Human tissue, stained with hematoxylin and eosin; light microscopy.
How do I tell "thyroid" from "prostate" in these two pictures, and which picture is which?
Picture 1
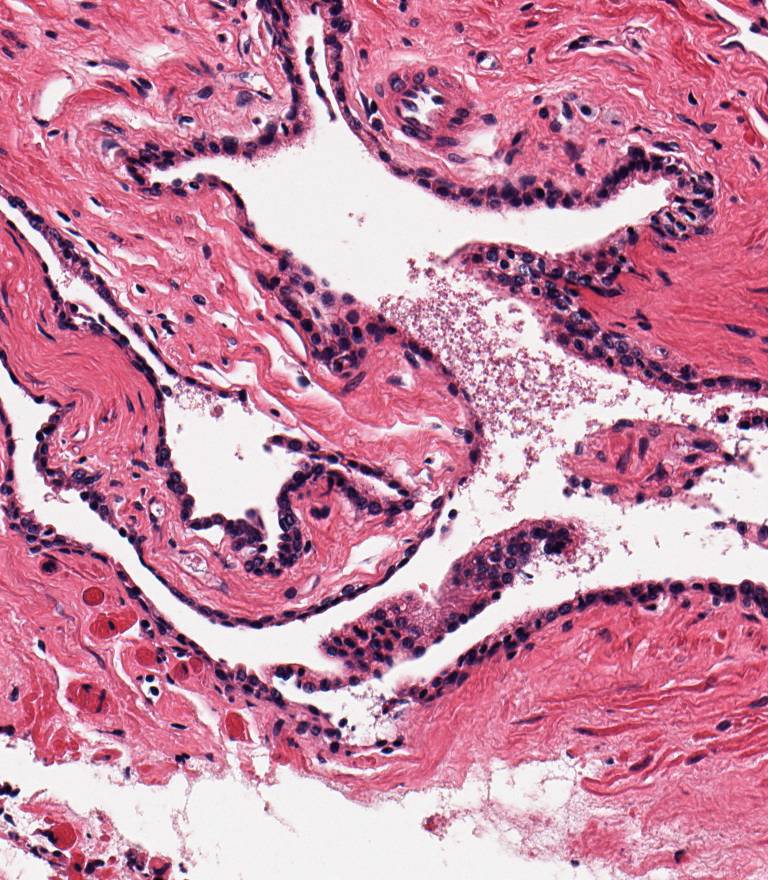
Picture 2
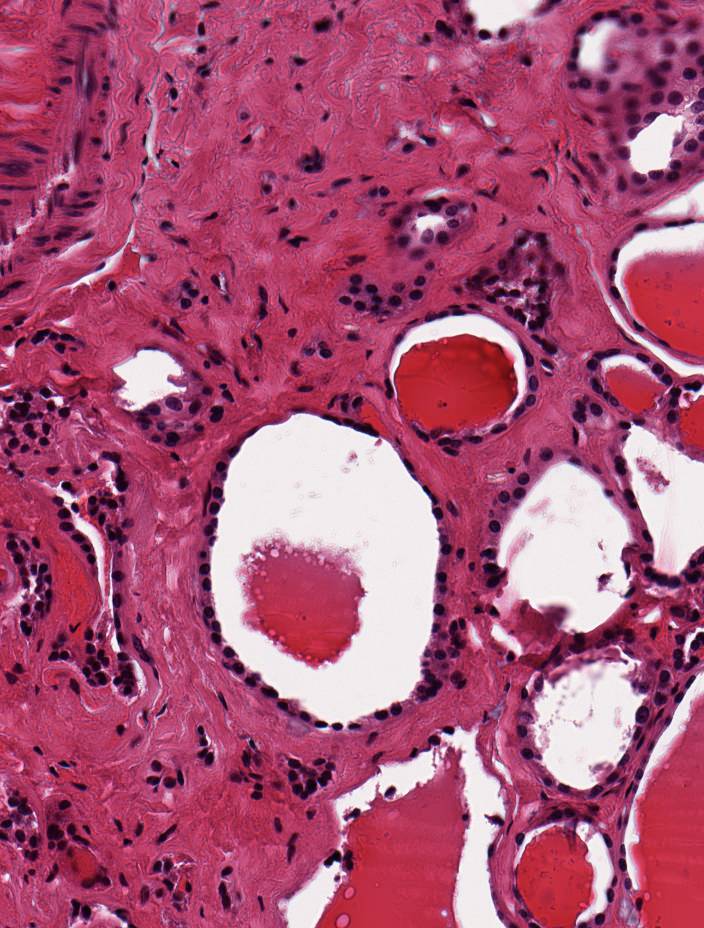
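That's prostate in picture 1 and thyroid in picture 2. The prostate has irregular, branching, slit-like lumens running across the field between folds of pink stroma, and stroma-cored folds covered by epithelium project into them, one near the lower centre. Its lining is thin, one to two rows of small cuboidal to low columnar cells with dark nuclei and scant cytoplasm, so the nuclei look crowded along the surface. The thyroid spaces have a single layer of flattened to low cuboidal cells with dark, round to oval nuclei. Many hold homogeneous, deep red eosinophilic material, which in several has shrunk away from the lining to leave a clear crescent-shaped gap. There are no fat cells anywhere in it.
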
